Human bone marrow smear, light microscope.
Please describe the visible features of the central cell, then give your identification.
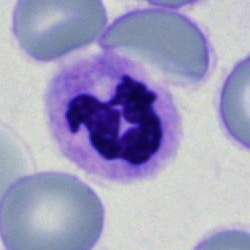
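Folded, twisted nucleus of several lobes, no nucleoli visible. Cytoplasm finely granular and faintly pink, without vacuoles. Cell: segmented neutrophil.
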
